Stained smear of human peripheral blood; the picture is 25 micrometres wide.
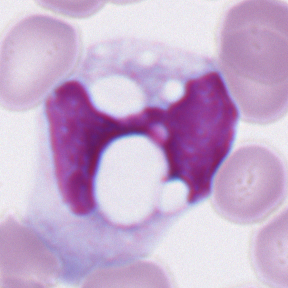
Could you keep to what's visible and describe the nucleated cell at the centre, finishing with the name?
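The nucleus forms two broad lobes, one on the left and one on the right, joined across the middle by a narrower band. No nucleoli can be seen in it. The cytoplasm is plentiful and pale greyish-lavender, and the largest vacuole lies in the centre of the cell, cradled by the nucleus. This cell is a monocyte.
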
